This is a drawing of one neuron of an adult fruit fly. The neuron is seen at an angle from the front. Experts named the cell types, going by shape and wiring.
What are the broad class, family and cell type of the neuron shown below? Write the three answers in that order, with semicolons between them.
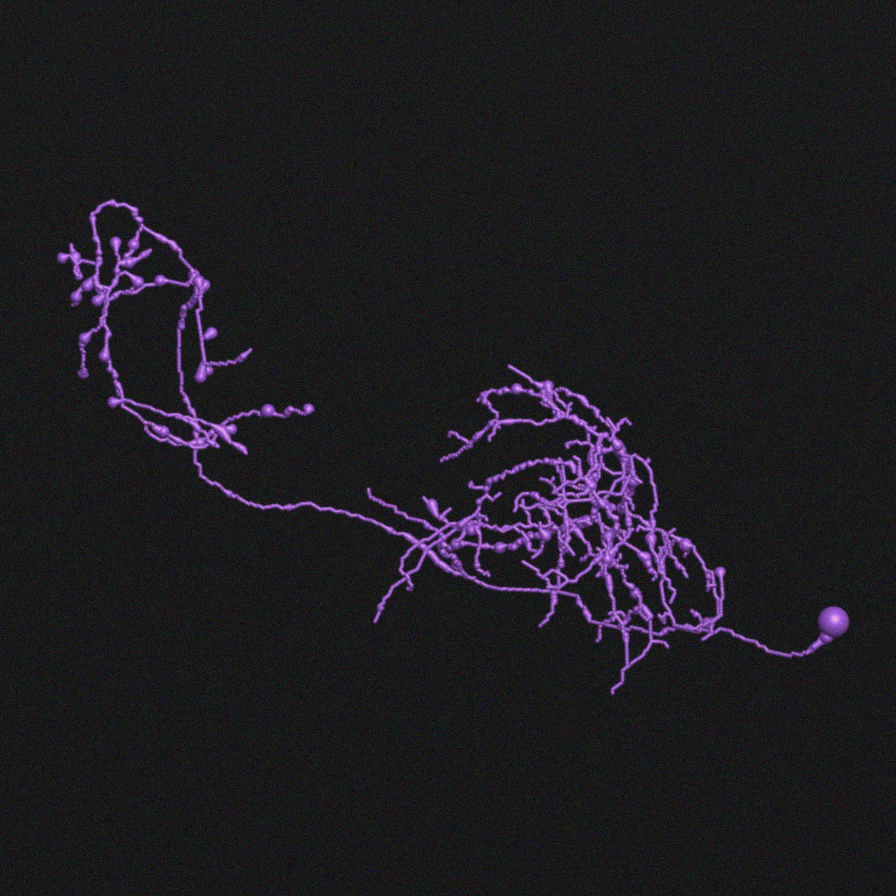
central-brain intrinsic neuron; hemilineage LHp3; LHPV5h2_a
